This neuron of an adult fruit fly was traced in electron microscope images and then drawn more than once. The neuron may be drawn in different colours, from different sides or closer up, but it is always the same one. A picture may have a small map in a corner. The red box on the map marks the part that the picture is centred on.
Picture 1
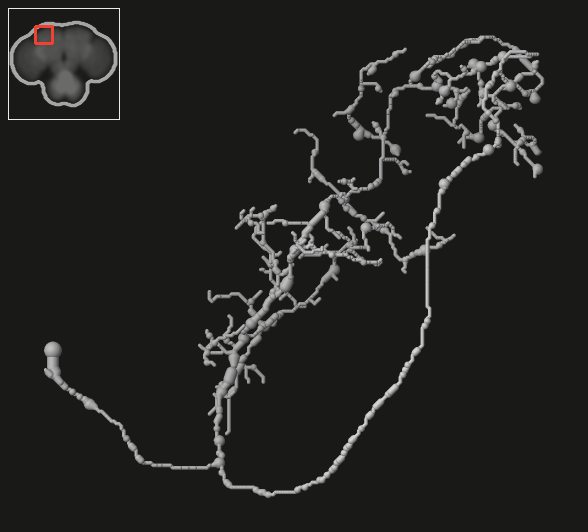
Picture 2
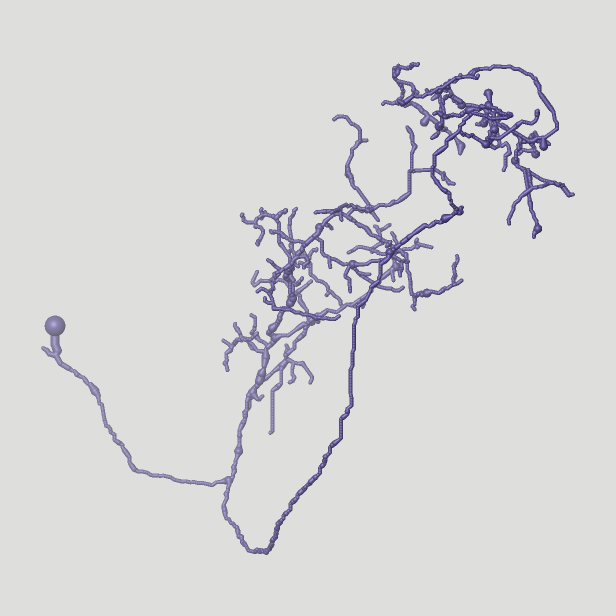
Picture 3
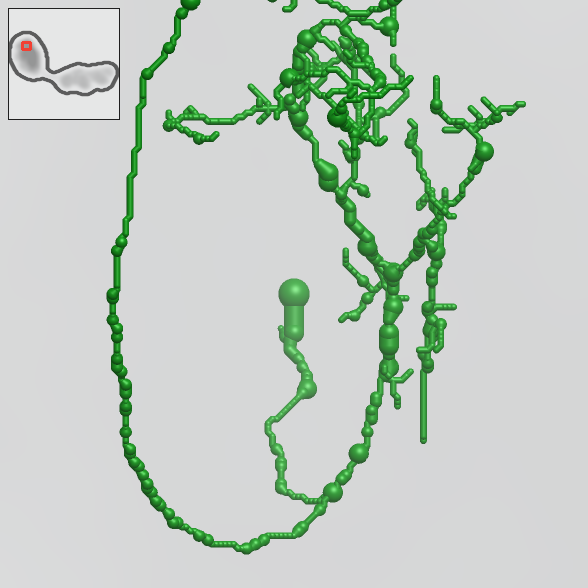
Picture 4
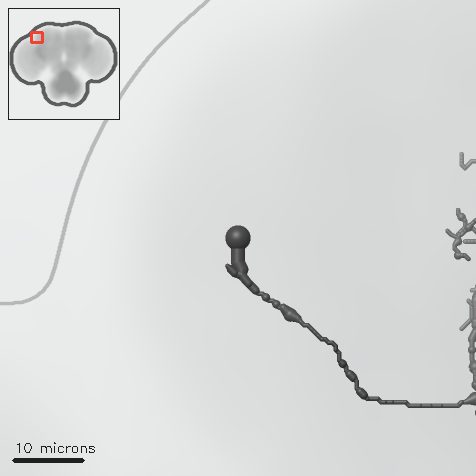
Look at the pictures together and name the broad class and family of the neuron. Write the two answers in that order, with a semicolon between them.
central-brain intrinsic neuron; hemilineage SLPal2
